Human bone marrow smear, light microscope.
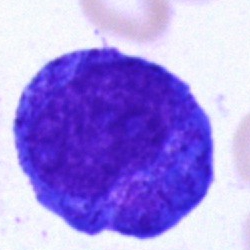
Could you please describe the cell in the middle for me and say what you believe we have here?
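The nucleus occupies most of this cell, and its chromatin is finely stippled, not gathered into coarse dark blocks. A curved, paler band runs across the lower right part of the cell. From the top edge rises one short, thin projection. This cell is a promyelocyte.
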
